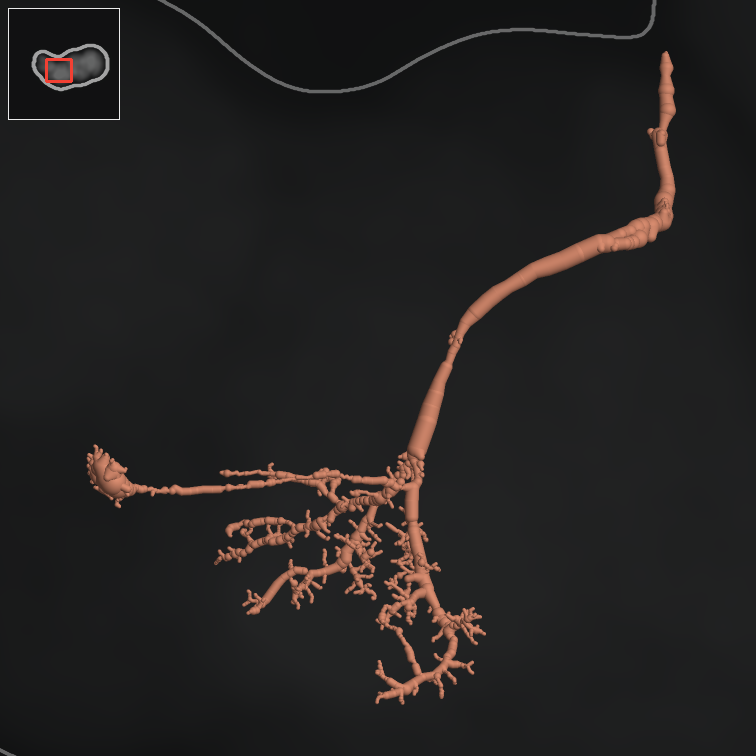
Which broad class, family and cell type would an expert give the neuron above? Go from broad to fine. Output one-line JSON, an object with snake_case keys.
{"broad_class": "efferent neuron of the nerve cord", "family": "hemilineage 18B", "cell_type": "PSI"}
